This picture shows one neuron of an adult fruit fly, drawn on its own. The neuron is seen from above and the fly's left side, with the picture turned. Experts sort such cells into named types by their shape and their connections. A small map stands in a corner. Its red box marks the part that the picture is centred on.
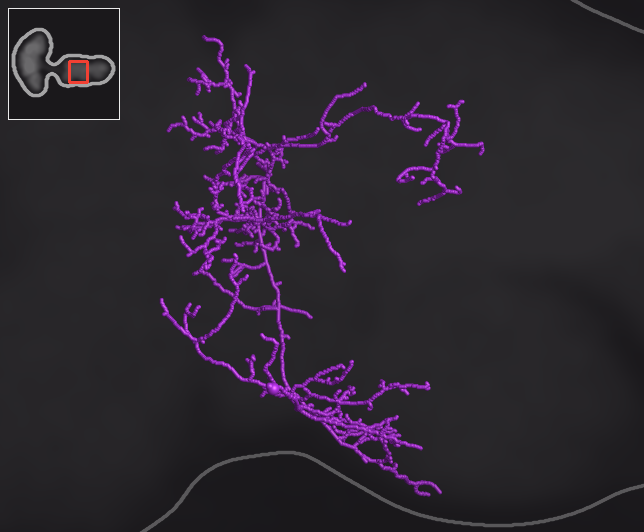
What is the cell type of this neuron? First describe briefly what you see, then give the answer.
It is in the nerve cord and does not reach the brain. The cell body can be seen at the bottom of the picture. The picture shows dozens of branch ends. It is a nerve-cord intrinsic neuron. The cell type is IN18B034.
